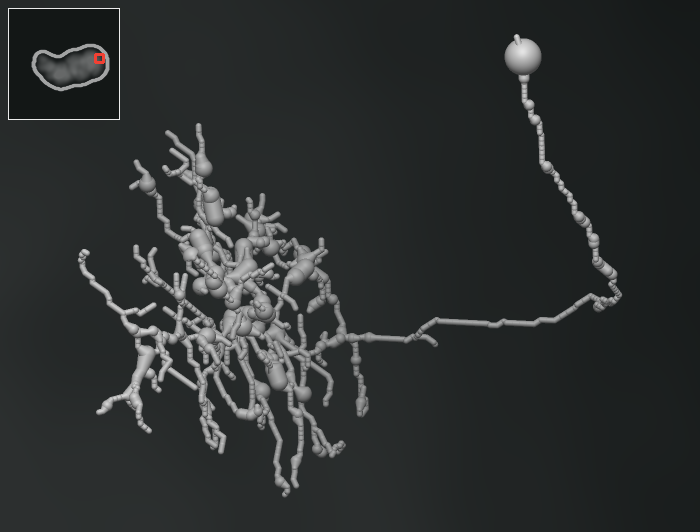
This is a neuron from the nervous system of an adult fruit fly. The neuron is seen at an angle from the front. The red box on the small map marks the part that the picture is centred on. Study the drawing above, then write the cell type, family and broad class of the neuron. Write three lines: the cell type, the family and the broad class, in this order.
Cm3
Cm
optic-lobe intrinsic neuron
